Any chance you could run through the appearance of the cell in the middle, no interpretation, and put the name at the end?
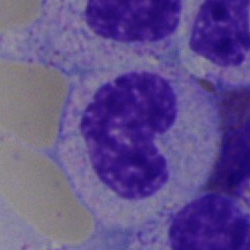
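Let me see, the nucleus is kidney-shaped, with a notch indenting its right side. It sits off-centre, over towards the left of the cell. The cytoplasm looks pale greyish-blue, and I can make out fine pinkish-purple granules scattered through it. My answer: a band neutrophil.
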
